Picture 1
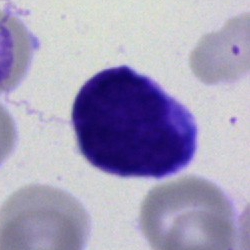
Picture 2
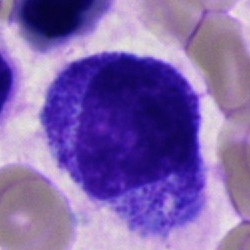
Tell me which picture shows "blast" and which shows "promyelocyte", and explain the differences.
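Here it's picture 2 that shows the promyelocyte, and picture 1 the blast. Granules differ first: picture 1 shows none, while the cytoplasm in picture 2 is speckled with dark purple granules.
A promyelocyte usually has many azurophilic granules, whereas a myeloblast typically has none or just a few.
Next, in picture 1 the dark nucleus fills almost the whole cell, with no distinct rim of cytoplasm around it.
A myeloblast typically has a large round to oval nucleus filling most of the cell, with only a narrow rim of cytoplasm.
In picture 2 the nucleus sits off-centre toward the upper right, and the bluish-purple cytoplasm forms a rim mainly along the left and lower edges.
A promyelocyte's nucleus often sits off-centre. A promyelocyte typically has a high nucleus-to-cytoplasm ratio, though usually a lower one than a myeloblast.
Picture 1 shows no nucleoli, and a thin wavy strand runs away from its left edge.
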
